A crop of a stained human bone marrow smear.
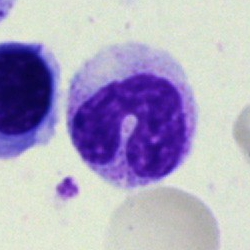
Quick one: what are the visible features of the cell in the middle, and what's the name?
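Look first at the nucleus: it is kidney-shaped, with a deep, narrow notch opening toward the bottom. Its chromatin is dark purple and somewhat clumped, not fine and even. Above the nucleus the cytoplasm forms its widest rim, and fine pinkish-purple granules are scattered through it. This is a band neutrophil.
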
